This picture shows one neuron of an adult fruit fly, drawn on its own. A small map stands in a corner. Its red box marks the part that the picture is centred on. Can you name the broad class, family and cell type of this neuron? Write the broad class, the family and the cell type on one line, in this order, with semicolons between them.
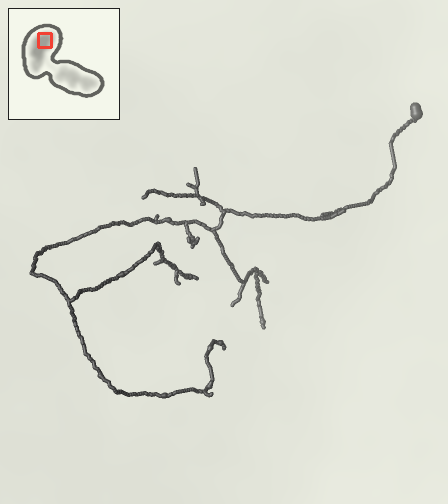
central-brain intrinsic neuron; hemilineage CLp2; CB2931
